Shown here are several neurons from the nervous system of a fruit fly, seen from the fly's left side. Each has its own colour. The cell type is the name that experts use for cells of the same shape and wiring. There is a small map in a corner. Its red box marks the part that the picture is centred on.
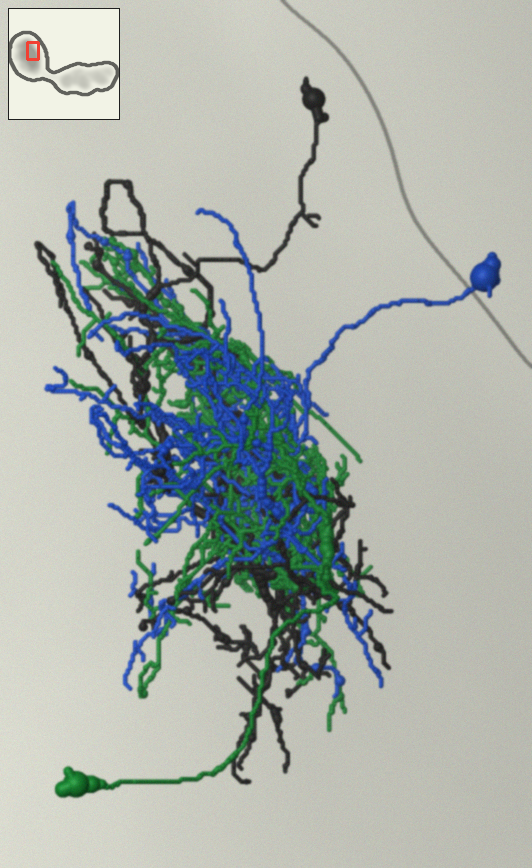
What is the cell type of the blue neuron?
IB051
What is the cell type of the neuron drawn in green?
IB120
